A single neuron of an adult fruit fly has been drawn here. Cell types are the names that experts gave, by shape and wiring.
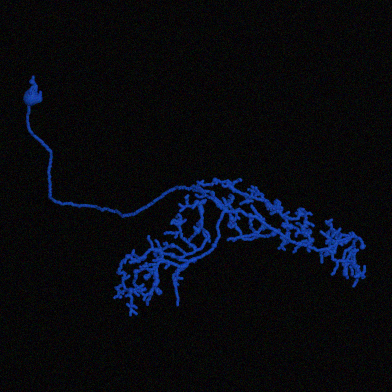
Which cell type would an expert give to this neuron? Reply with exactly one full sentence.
Of the cell type FB7J is this neuron.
